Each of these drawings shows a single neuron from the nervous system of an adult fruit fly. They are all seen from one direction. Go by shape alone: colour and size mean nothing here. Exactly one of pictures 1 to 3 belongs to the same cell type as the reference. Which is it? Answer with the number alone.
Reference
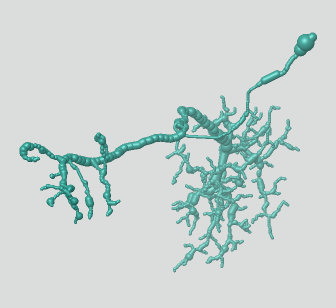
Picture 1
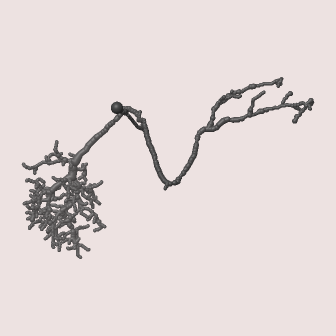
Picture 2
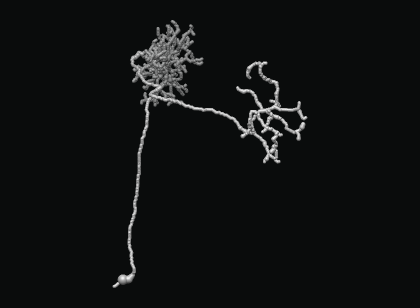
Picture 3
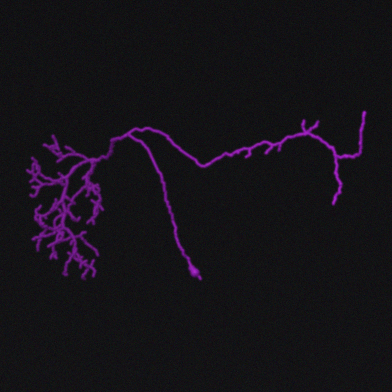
1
